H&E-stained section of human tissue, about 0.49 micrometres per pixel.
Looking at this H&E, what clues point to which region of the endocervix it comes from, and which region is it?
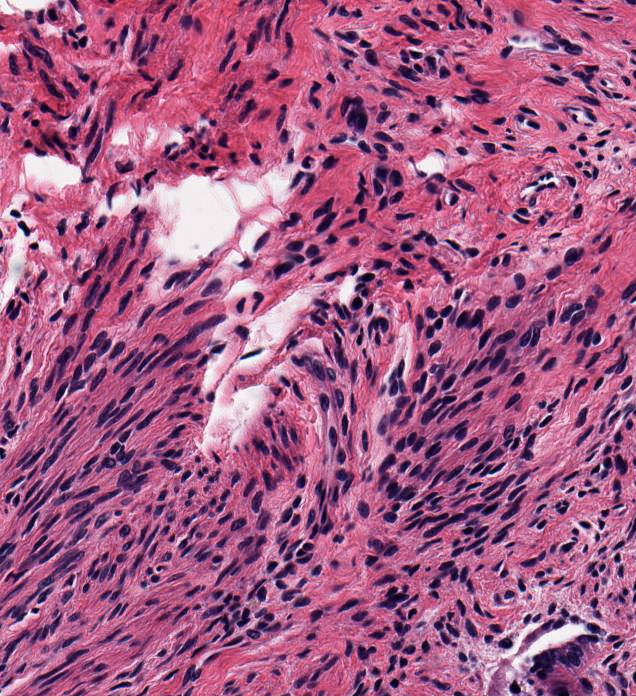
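What I'm seeing here is smooth muscle. Spindle cells make up the whole field, gathered in fascicles running in varying directions.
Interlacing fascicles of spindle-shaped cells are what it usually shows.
Their nuclei are elongated and darkly stained, and the cytoplasm is pink, with indistinct cell borders.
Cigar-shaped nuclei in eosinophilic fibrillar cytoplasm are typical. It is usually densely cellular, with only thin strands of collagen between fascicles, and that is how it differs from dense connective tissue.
Irregular clear clefts sit in the upper centre.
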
